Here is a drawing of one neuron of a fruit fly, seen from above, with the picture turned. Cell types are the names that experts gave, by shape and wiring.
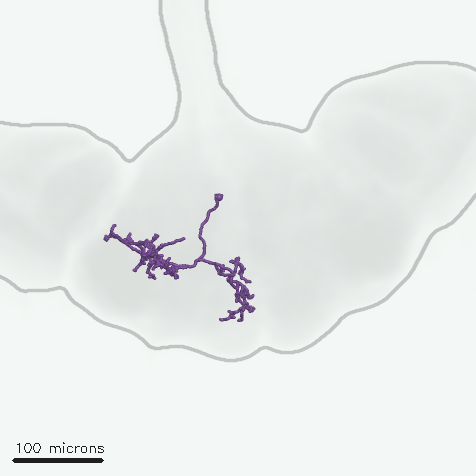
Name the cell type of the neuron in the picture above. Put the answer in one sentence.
The cell type is LHPV10a1b.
